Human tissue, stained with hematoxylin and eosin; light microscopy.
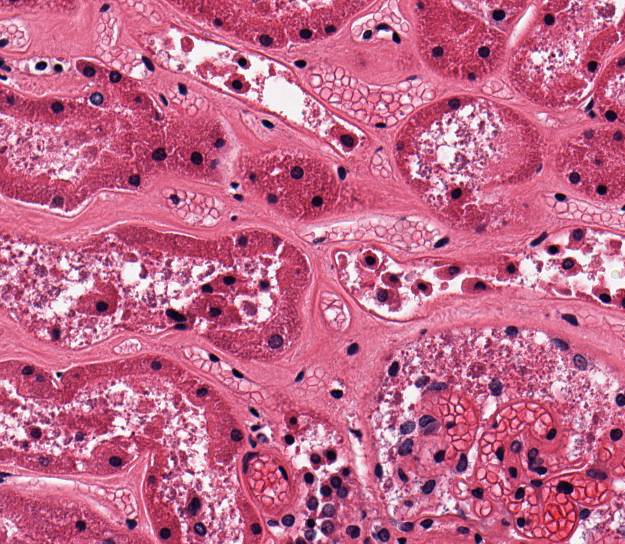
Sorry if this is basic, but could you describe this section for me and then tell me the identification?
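Tubules: single layer of cuboidal cells, abundant granular eosinophilic cytoplasm, small round dark nuclei. Lumens: filled with granular, vacuolated pink material and loose cells, not empty. Lower right: rounded cluster of looped capillaries distended by bright red blood cells. Renal cortex.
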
